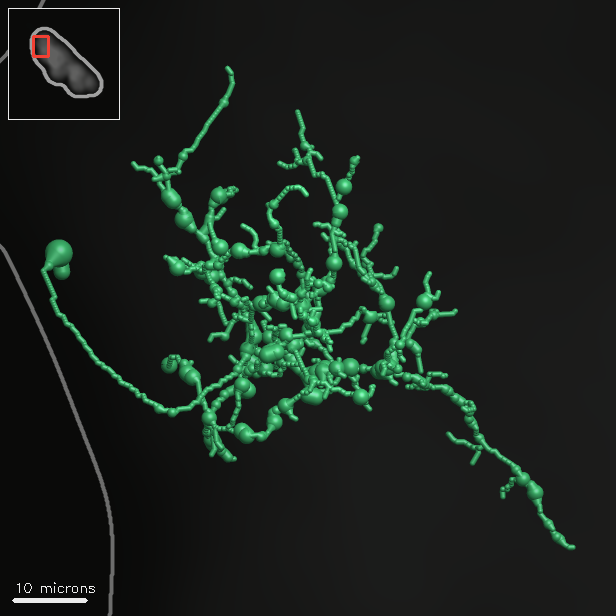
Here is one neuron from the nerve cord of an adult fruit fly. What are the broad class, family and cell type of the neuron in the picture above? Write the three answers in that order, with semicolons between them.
nerve-cord intrinsic neuron; hemilineage 01B; IN01B057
